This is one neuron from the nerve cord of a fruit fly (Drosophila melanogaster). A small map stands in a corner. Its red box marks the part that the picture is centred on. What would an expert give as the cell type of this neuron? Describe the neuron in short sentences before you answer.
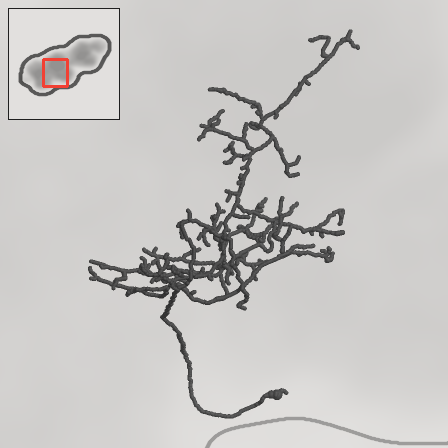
The picture shows dozens of branch ends. In this view it is taller than it is wide. This is a nerve-cord intrinsic neuron. The cell type is IN03B080.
